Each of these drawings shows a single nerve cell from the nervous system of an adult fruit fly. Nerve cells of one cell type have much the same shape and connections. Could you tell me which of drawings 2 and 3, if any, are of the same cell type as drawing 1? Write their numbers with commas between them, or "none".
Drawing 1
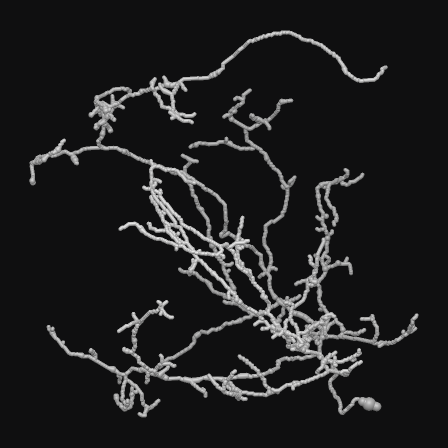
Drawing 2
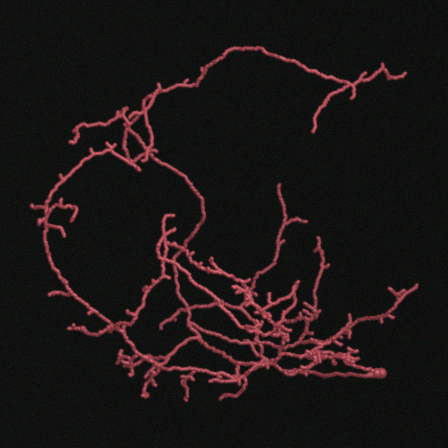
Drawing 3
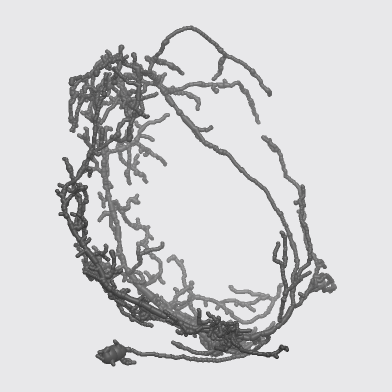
2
